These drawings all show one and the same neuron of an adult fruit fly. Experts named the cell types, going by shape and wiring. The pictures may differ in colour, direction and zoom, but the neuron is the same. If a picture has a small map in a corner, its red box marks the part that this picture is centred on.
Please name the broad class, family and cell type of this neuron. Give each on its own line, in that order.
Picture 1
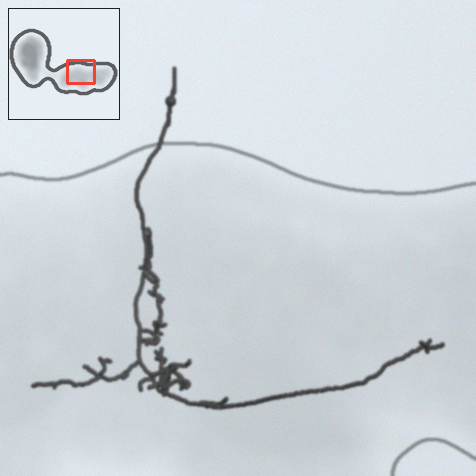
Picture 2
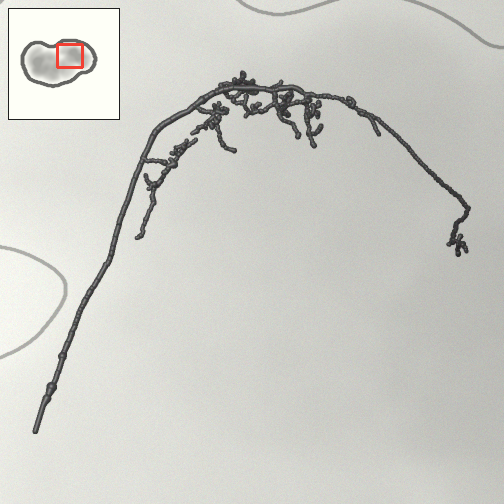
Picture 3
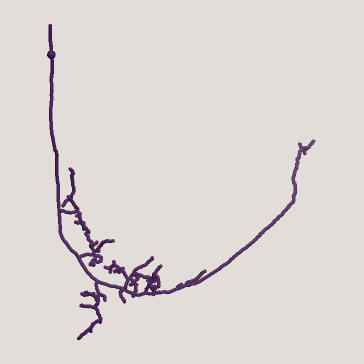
sensory neuron entering the nerve cord
class mechanosensory tactile
SNta05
